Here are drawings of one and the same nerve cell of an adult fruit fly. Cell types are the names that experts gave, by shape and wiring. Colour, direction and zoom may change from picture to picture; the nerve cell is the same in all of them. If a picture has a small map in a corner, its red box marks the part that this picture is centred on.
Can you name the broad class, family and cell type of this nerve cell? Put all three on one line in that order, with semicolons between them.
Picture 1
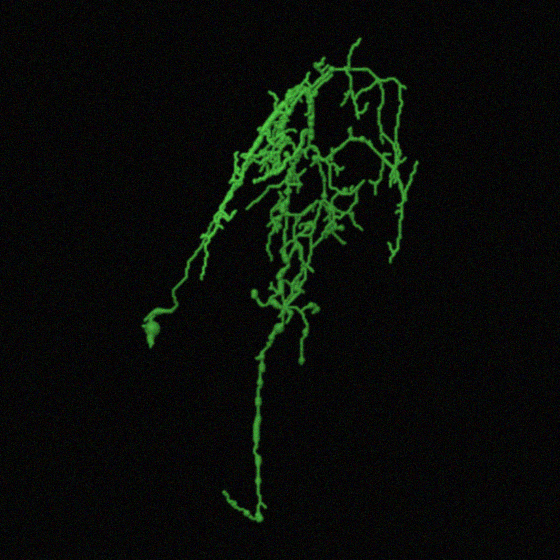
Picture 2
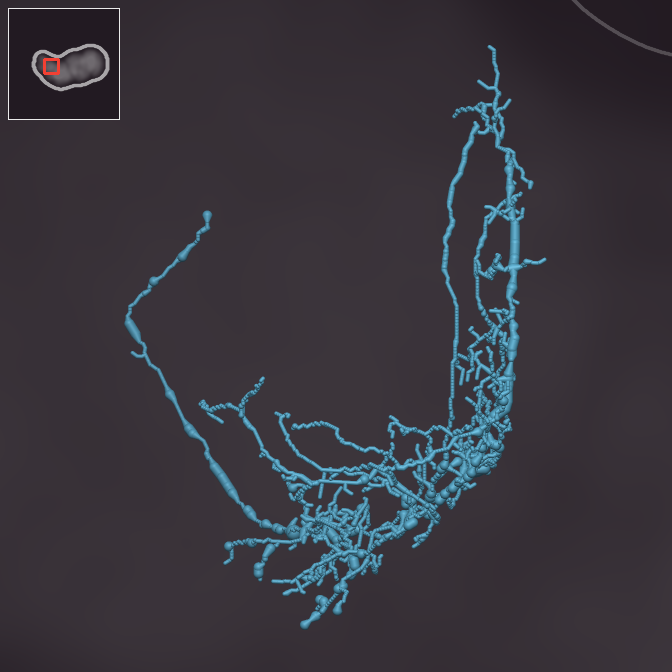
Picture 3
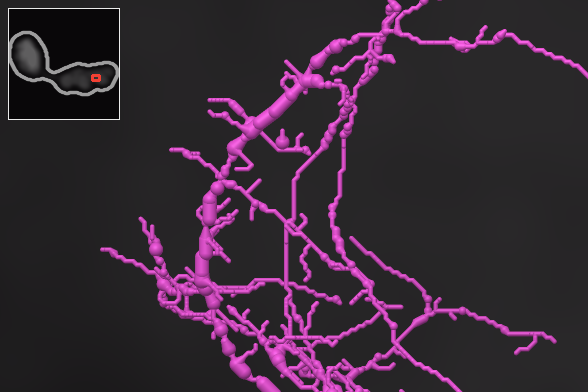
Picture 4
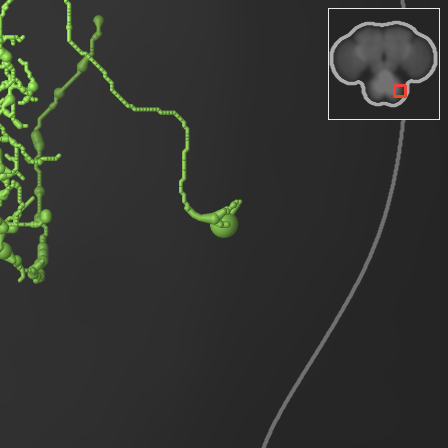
nerve-cord intrinsic neuron; hemilineage 08A; IN08A024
